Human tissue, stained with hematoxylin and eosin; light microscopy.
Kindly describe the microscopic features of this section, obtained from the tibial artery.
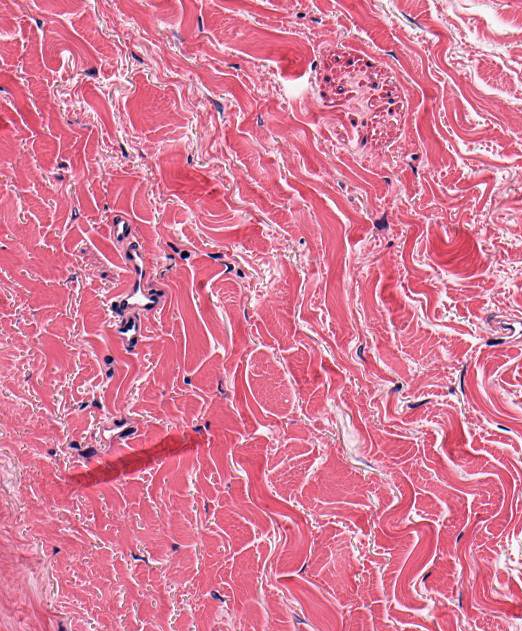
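First: thick pink collagen bundles fill the field, running in many directions. Second: many are wavy lengthwise profiles; others, as in the centre, are cut across and rounded. Third: nuclei are sparse, small, dark and spindle-shaped, lying between bundles.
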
